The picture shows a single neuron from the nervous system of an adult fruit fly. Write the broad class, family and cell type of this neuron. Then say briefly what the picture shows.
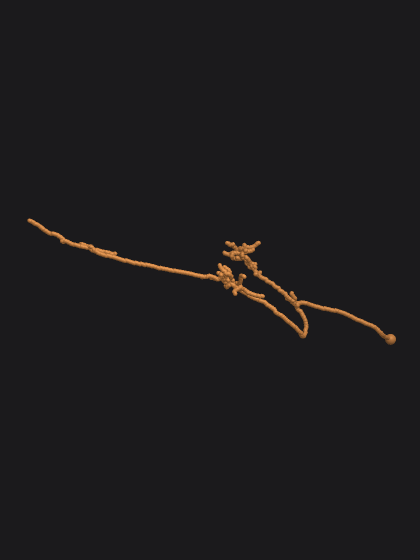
This is a nerve-cord intrinsic neuron. Its family is hemilineage 06A. Its cell type is IN06A140. The cell body can be seen on the right of the picture. In this view it is more than twice as wide as it is tall.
